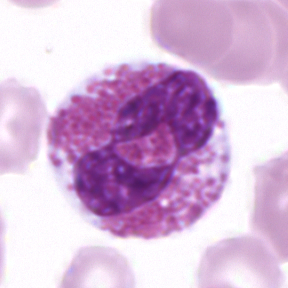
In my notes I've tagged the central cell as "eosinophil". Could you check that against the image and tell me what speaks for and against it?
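What I see: a round, smooth-outlined cell whose nucleus has two large lobes, at the upper right and lower left. The chromatin is dark purple and coarsely clumped. Coarse orange-red granules fill the cytoplasm, each round and separable from its neighbours.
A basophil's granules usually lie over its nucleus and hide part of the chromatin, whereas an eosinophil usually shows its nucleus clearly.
Here both lobes and the chromatin are in view, which counts against basophil.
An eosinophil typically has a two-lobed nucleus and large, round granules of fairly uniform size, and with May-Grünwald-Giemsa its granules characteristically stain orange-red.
The two lobes, the round granules and their orange-red colour all go with eosinophil. So yes, eosinophil fits.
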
